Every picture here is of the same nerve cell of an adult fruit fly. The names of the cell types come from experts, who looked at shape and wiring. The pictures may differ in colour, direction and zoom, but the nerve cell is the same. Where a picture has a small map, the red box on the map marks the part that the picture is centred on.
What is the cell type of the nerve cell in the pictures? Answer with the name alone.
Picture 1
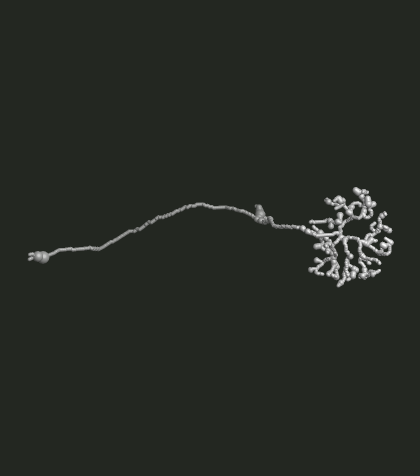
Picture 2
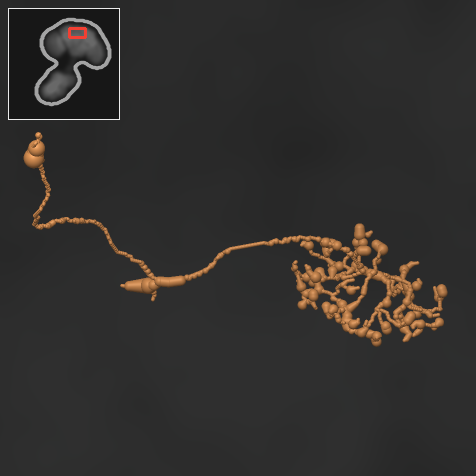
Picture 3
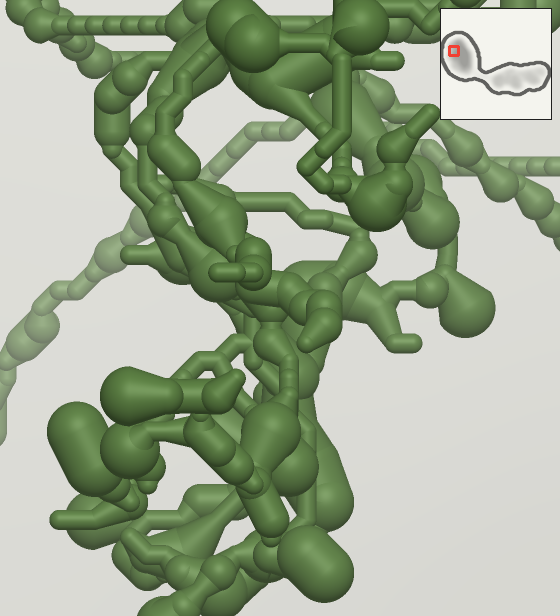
ER3d_b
